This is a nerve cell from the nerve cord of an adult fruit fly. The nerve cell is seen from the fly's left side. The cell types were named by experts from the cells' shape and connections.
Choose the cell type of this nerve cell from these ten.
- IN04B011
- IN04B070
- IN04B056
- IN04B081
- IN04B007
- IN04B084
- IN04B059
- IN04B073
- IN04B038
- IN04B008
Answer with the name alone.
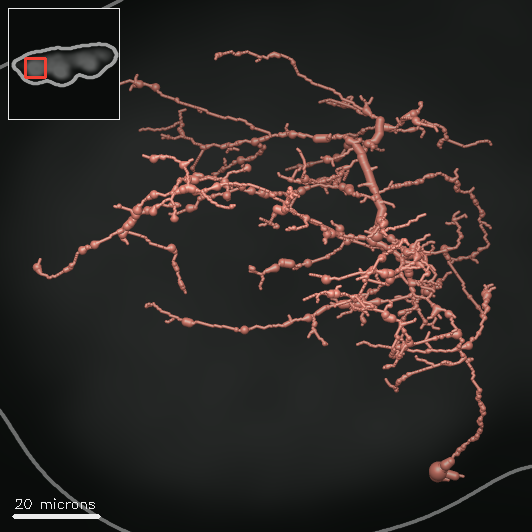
IN04B059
